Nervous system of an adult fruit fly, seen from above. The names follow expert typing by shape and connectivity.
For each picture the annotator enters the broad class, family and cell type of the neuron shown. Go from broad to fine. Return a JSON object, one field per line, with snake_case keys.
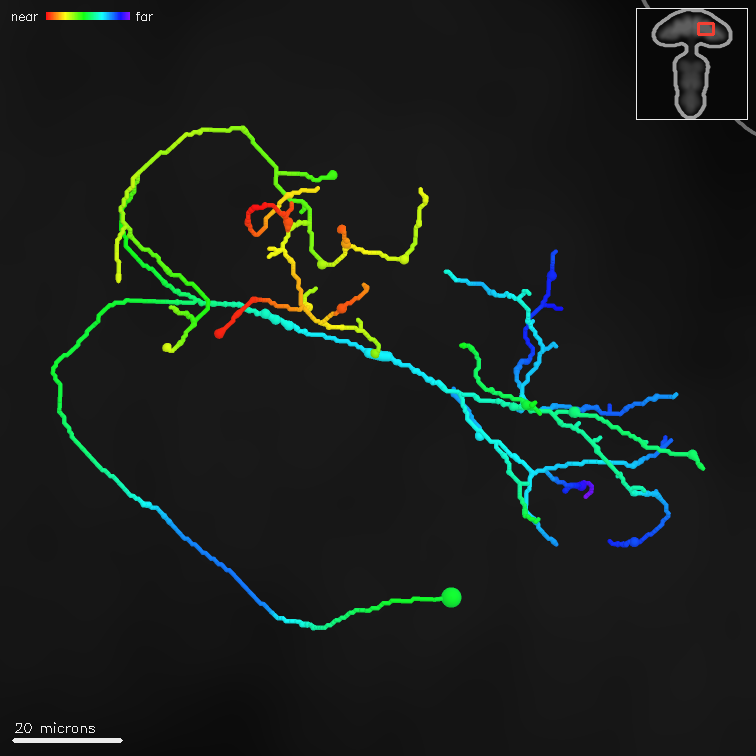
{
 "broad_class": "central-brain intrinsic neuron",
 "family": "hemilineage DL1_dorsal",
 "cell_type": "LHPV5c1_c"
}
